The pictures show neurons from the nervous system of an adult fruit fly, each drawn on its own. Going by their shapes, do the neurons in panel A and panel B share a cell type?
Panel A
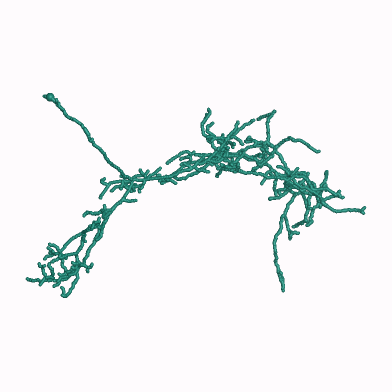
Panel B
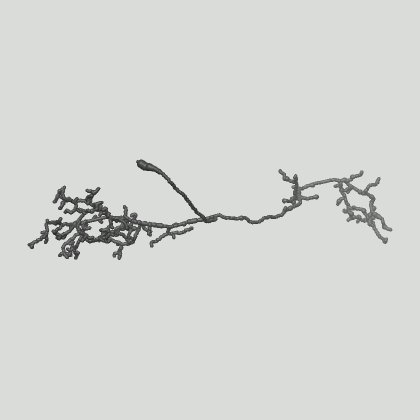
no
